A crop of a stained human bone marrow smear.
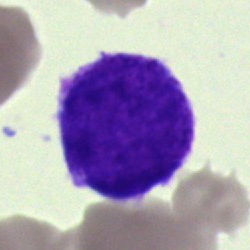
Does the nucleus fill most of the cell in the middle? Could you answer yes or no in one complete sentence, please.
Yes, its cytoplasm amounts to no more than a narrow rim.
